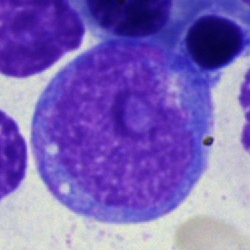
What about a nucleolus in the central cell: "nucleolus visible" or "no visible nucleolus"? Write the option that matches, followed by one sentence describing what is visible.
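Nucleolus visible. One large pale nucleolus sits near the middle of the nucleus.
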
